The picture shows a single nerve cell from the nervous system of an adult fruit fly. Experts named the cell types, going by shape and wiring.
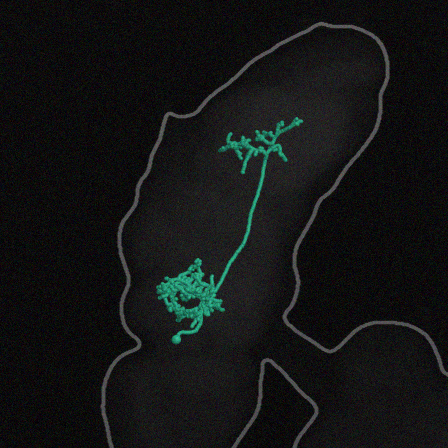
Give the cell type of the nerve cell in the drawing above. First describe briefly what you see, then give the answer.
Its cell body lies at the bottom of the picture. As drawn here it is taller than it is wide. This is a central-brain intrinsic neuron. The cell type is CB1883.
